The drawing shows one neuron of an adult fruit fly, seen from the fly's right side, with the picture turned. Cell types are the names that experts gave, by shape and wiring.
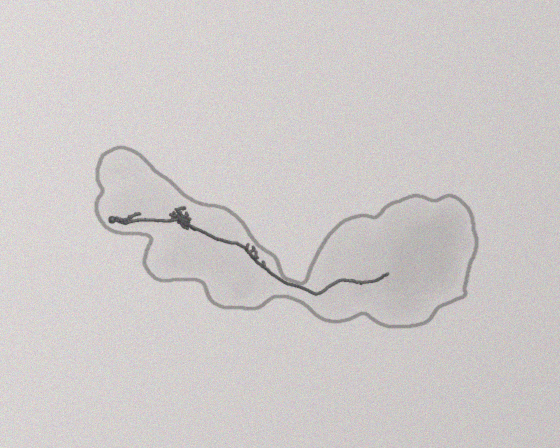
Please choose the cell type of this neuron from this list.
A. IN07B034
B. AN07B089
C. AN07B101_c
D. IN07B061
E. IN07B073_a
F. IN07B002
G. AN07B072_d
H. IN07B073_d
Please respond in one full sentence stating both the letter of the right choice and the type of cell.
Option G states the cell type of the neuron, which is AN07B072_d.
